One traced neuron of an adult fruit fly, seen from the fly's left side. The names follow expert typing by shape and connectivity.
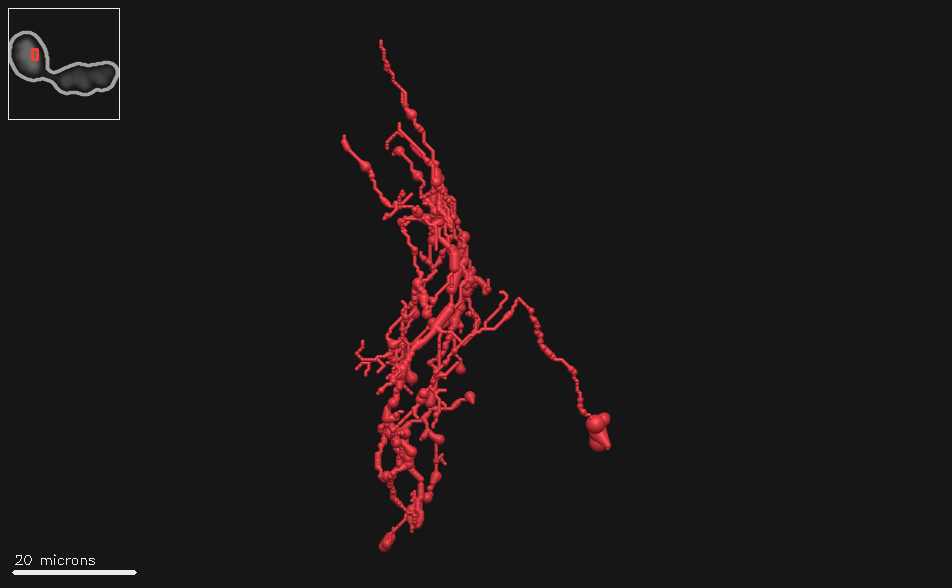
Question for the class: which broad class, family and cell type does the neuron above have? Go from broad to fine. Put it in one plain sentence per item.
A central-brain intrinsic neuron of hemilineage DM4_ventral, type PS247.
